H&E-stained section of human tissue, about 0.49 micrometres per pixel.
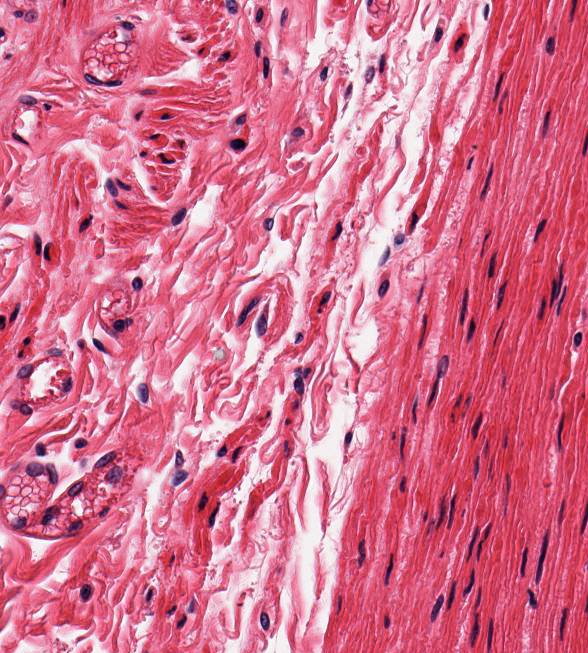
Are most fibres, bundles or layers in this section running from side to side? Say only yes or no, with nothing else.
No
